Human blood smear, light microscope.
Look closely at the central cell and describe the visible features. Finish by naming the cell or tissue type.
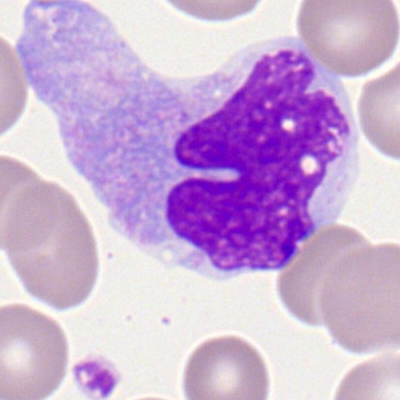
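Nucleus is over toward the right, folded, with a deep narrow cleft cutting in from its left side. Fine, faint pinkish granules are spread through the cytoplasm, and a few small clear round spots lie over the nucleus. It's a monocyte.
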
